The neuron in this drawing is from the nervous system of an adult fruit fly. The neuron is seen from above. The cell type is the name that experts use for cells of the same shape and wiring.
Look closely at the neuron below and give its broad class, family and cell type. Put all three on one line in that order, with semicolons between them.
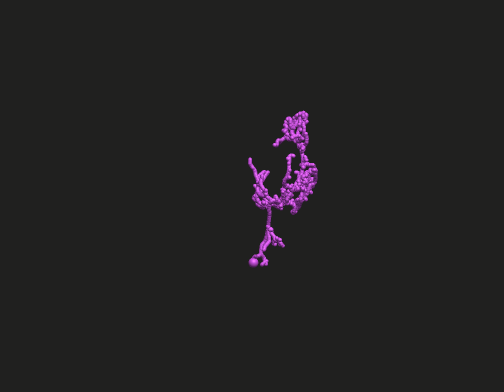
nerve-cord intrinsic neuron; hemilineage 03A; IN03A032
